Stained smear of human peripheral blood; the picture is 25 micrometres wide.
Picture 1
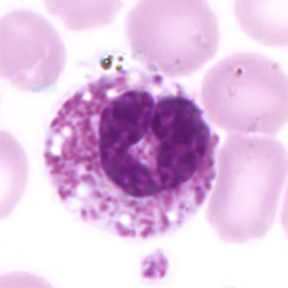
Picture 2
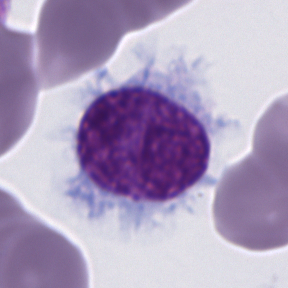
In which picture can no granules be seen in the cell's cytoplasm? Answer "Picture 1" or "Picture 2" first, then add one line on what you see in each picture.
Picture 2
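In picture 1: The cytoplasm is packed with coarse granules.
In picture 2: No granules are visible in the cytoplasm.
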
